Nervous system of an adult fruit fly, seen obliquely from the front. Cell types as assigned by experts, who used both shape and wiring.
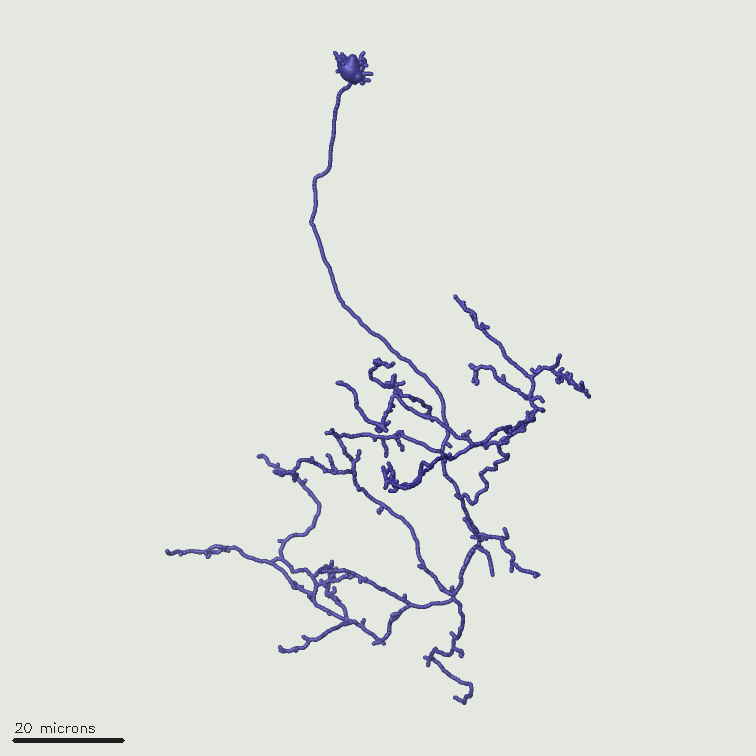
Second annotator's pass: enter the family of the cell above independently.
hemilineage CLp1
